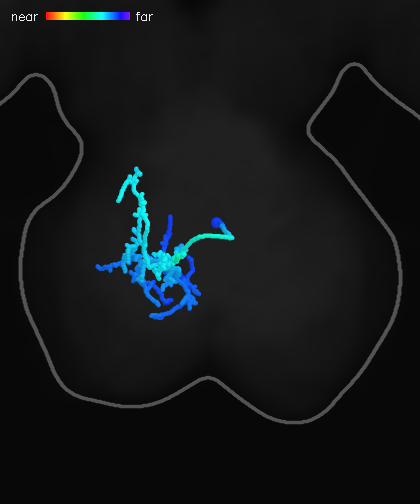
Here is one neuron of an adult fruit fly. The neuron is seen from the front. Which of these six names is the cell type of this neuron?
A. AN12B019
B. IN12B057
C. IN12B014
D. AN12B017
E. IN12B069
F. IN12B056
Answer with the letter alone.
F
